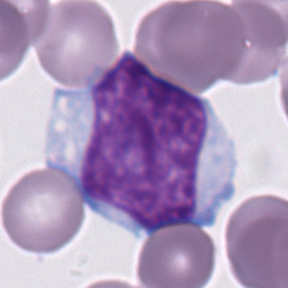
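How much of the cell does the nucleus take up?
Most of it, leaving cytoplasm chiefly at the left and right sides.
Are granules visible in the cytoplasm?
None are visible.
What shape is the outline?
Irregular rather than round.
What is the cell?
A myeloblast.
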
